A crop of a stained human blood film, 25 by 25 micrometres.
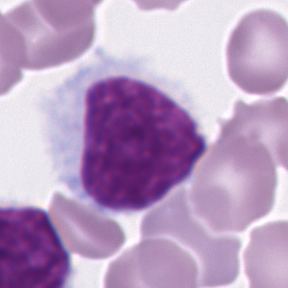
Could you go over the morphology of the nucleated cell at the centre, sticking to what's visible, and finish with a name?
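Cytoplasm is pale greyish blue and shows no vacuoles. Its outer edge is ragged, bearing fine hair-like projections. No distinct nucleoli are visible in the nucleus. The cell is a hairy cell.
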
